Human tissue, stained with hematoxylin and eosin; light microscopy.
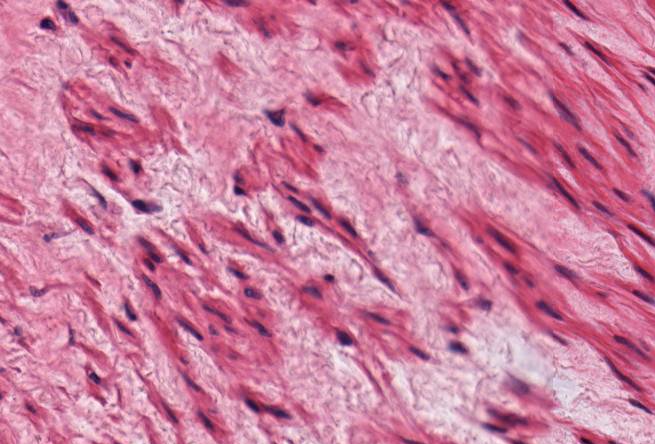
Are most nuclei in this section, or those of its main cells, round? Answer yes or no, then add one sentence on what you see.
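No. The nuclei are dark, elongated and cigar-shaped, lying along the long axis of the cells.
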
